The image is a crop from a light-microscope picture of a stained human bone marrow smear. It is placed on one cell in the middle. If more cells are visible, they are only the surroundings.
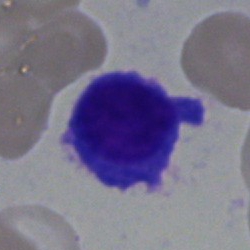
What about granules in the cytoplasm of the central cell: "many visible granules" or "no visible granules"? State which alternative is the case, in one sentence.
The cytoplasm of the cell shows no visible granules.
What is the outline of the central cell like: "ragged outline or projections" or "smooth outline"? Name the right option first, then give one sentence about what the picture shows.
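Ragged outline or projections. A blunt protrusion of the cell juts out from its upper right edge.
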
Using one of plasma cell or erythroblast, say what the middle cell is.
plasma cell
